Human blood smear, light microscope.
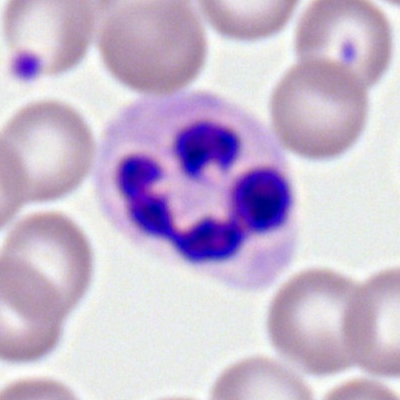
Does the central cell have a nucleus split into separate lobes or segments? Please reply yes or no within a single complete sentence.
Yes, this cell's nucleus is lobed, with two or more segments.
